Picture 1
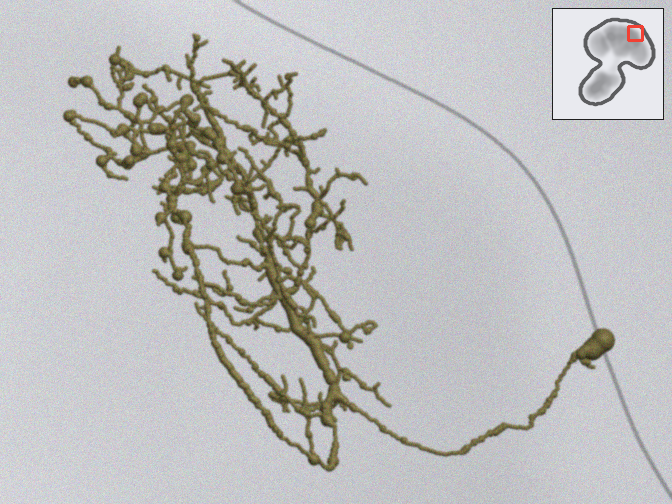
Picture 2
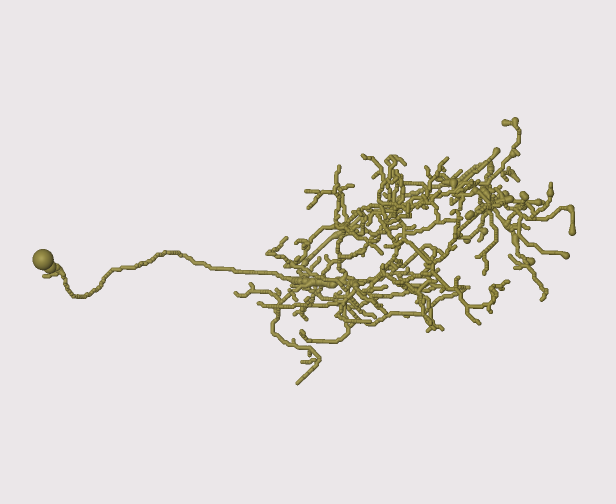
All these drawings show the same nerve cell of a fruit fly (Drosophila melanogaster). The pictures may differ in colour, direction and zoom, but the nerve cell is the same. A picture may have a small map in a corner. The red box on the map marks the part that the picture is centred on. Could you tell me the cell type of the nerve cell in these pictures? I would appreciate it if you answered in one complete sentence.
The nerve cell here falls under cell type CB1150.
